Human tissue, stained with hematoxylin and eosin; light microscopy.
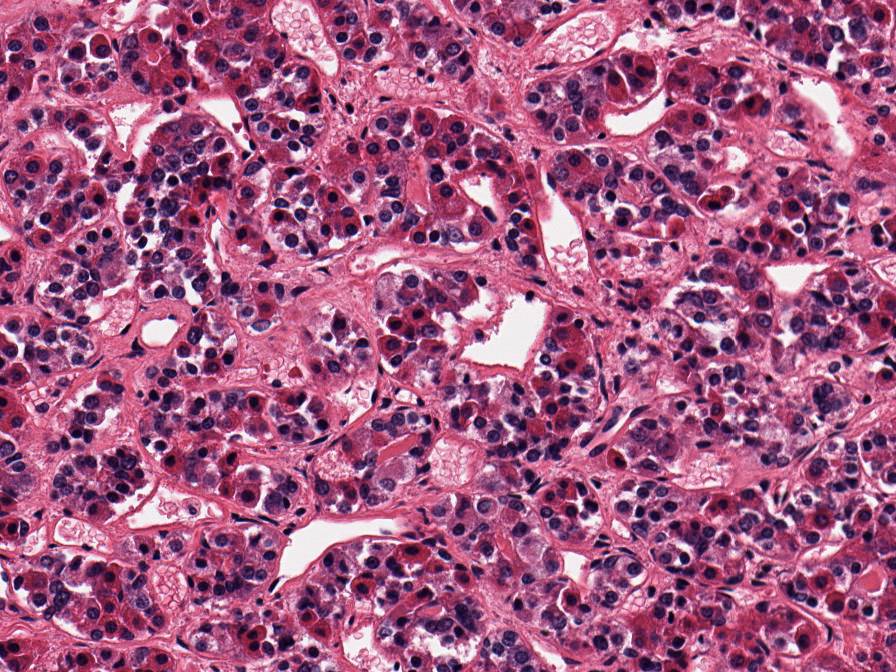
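Pituitary, haematoxylin and eosin. Cells gathered into small rounded nests throughout the field, separated by thin connective tissue strands. Cells with deep red, eosinophilic cytoplasm scattered among cells with paler, purplish-grey cytoplasm in the same nests. Septa are delicate pink fibrous strands carrying thin, elongated dark nuclei. No fat cells in field.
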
